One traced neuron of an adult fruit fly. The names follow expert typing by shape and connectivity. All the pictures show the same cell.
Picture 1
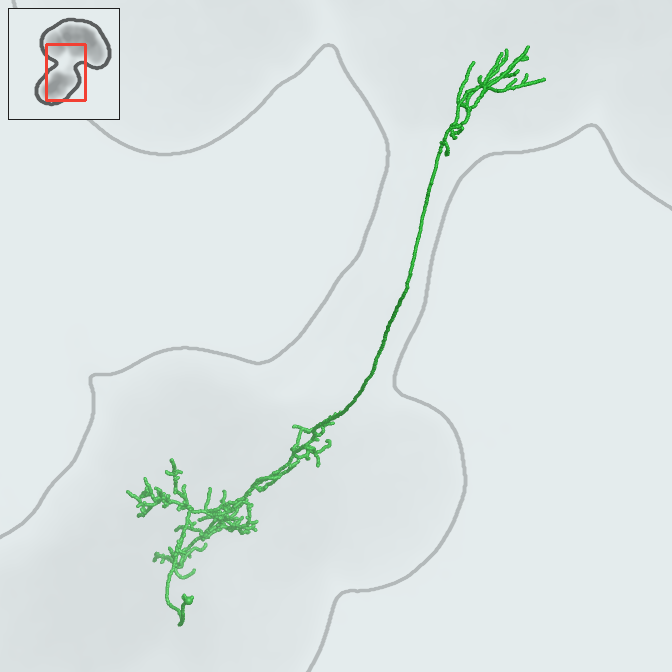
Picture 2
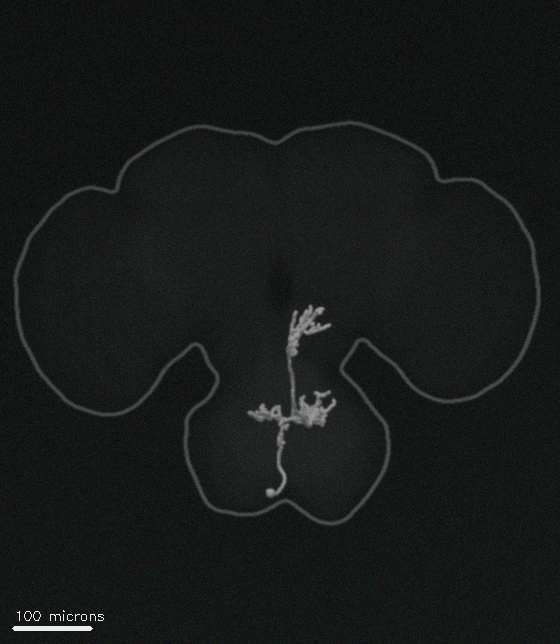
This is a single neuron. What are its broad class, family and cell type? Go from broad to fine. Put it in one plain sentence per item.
An ascending neuron of hemilineage 06B, type AN06B068.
